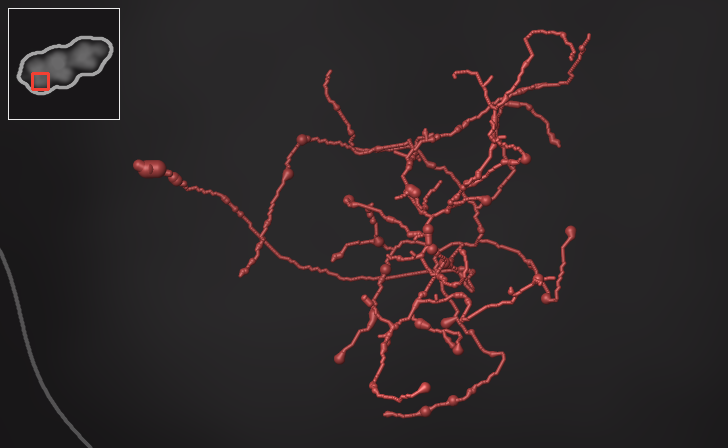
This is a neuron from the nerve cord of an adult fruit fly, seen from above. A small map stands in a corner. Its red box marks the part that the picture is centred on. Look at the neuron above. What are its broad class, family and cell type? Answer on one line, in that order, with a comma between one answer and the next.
nerve-cord intrinsic neuron, hemilineage 01B, IN01B085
